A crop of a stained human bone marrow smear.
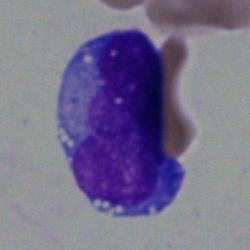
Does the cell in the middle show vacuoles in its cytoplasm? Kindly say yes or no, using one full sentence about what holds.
Yes, within its cytoplasm, one or more clear vacuoles are present.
